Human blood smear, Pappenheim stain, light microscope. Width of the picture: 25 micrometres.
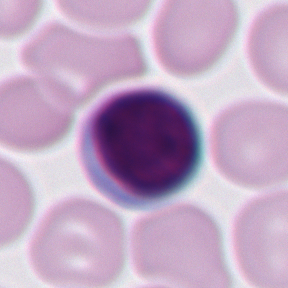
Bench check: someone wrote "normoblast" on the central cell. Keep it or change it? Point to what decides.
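Have a look at the cytoplasm colour first: it's pale blue.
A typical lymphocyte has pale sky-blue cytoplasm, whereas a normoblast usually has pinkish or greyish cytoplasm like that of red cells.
So that colour sides with typical lymphocyte and against normoblast. There's only a thin crescent of cytoplasm, at the lower left of the nucleus, and no granules are visible in it.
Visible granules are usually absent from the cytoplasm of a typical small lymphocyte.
The lack of granules sits comfortably with typical lymphocyte. Otherwise the chromatin is dense and stains dark purple, and the outline is round and smooth, with red cells ringing the cell without overlapping it. All told, normoblast doesn't fit; this is a typical lymphocyte.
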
